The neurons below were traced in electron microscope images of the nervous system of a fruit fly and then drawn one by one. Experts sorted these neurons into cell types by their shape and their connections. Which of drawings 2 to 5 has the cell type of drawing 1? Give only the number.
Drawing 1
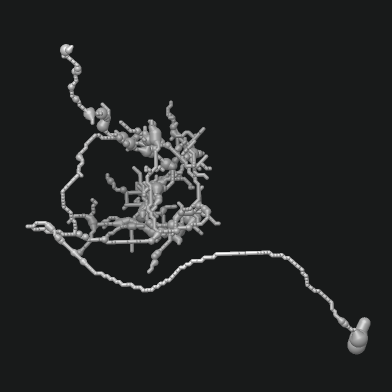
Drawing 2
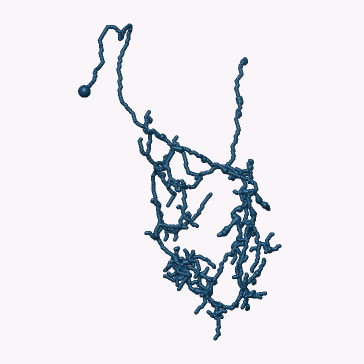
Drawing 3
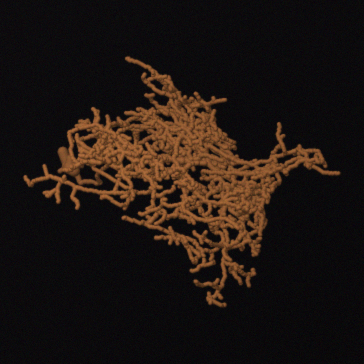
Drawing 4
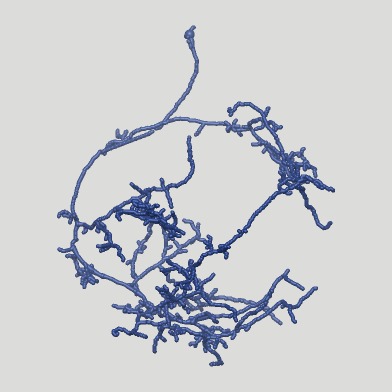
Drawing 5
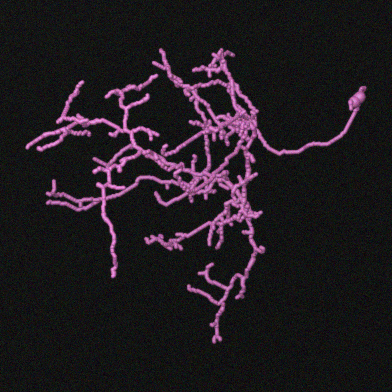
2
